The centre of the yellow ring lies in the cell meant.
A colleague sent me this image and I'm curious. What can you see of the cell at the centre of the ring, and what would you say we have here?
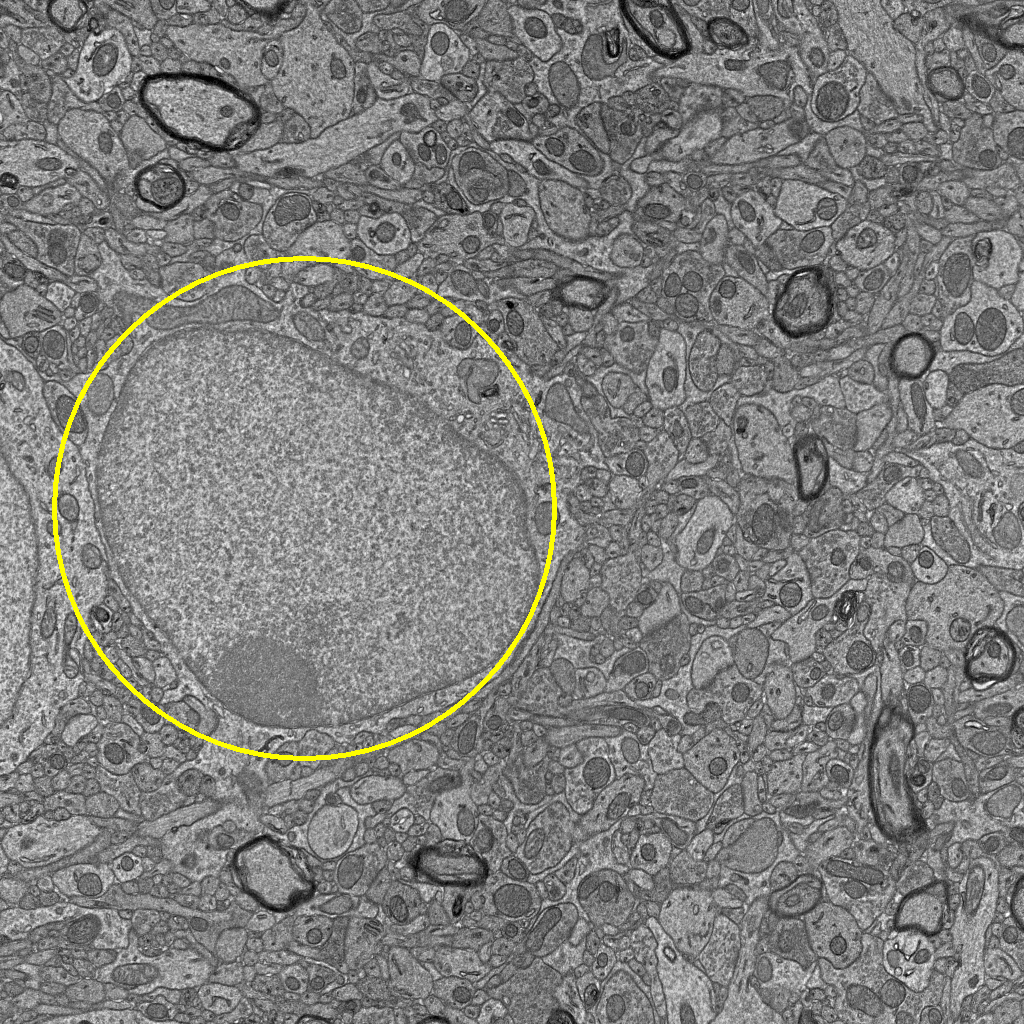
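Large oval nucleus, outline wholly inside ring. Envelope smooth, no deep folds. Chromatin fine, evenly dispersed through most of nucleus. Rounded, darker, uniformly textured patch against lower nuclear edge. Astrocyte.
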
